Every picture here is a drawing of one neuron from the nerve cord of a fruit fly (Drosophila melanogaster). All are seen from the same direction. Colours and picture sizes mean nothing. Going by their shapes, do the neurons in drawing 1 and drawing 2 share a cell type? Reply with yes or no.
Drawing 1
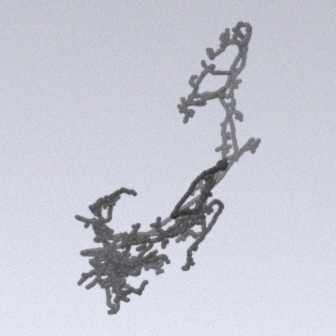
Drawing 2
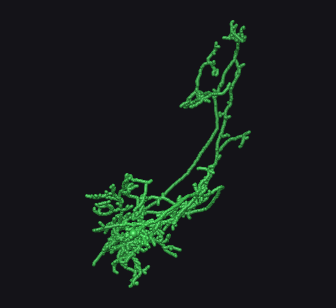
yes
